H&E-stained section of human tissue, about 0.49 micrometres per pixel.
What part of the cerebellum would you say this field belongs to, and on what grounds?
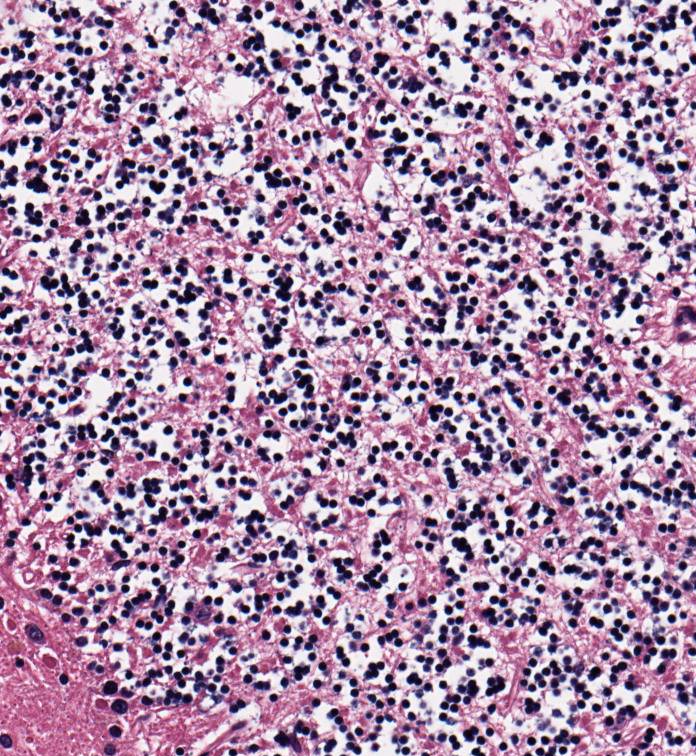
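Granular layer. Small round dark nuclei with scant cytoplasm crowd almost the whole field, pink fibrillary islands and strands between them.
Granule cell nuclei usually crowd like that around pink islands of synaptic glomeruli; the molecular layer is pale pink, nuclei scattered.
Bottom left, a more solid pink fibrillary zone with few nuclei holds a few larger cells with pink cytoplasm.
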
